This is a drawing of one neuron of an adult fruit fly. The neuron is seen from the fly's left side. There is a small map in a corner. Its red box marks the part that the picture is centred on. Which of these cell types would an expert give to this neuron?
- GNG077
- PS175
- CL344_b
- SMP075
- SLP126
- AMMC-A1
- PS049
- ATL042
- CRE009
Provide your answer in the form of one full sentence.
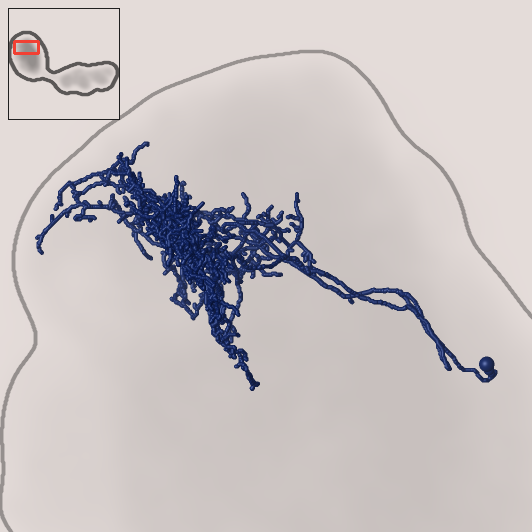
The neuron is a member of cell type CL344_b.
